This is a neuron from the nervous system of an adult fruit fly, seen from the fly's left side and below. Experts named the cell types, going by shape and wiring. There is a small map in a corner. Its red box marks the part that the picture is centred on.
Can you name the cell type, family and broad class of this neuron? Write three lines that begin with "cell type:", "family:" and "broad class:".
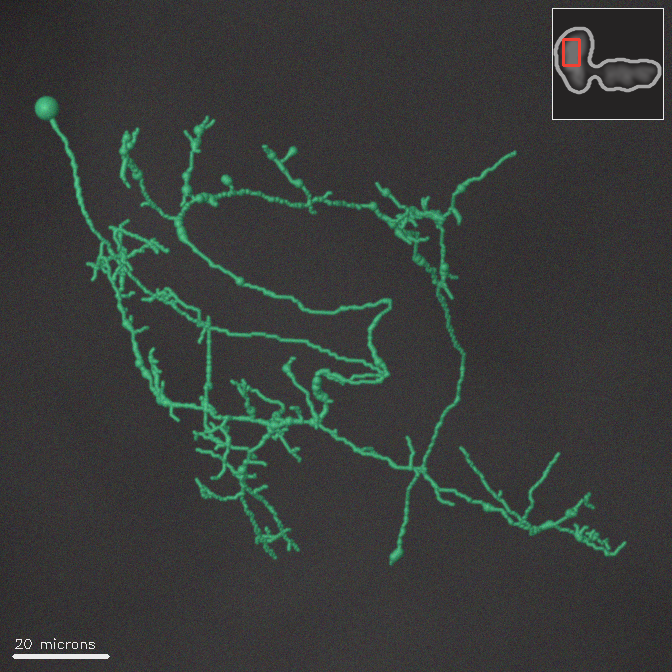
cell type: CL055
family: hemilineage LALa1_anterior
broad class: central-brain intrinsic neuron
